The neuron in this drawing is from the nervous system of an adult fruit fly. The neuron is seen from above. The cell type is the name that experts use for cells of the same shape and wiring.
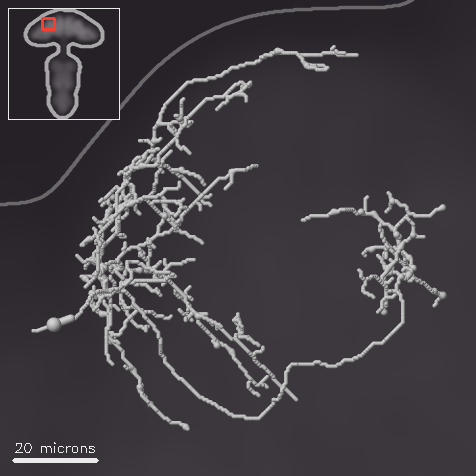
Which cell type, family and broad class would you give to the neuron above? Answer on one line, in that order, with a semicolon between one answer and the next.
AVLP394; hemilineage VLPl4_anterior; central-brain intrinsic neuron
